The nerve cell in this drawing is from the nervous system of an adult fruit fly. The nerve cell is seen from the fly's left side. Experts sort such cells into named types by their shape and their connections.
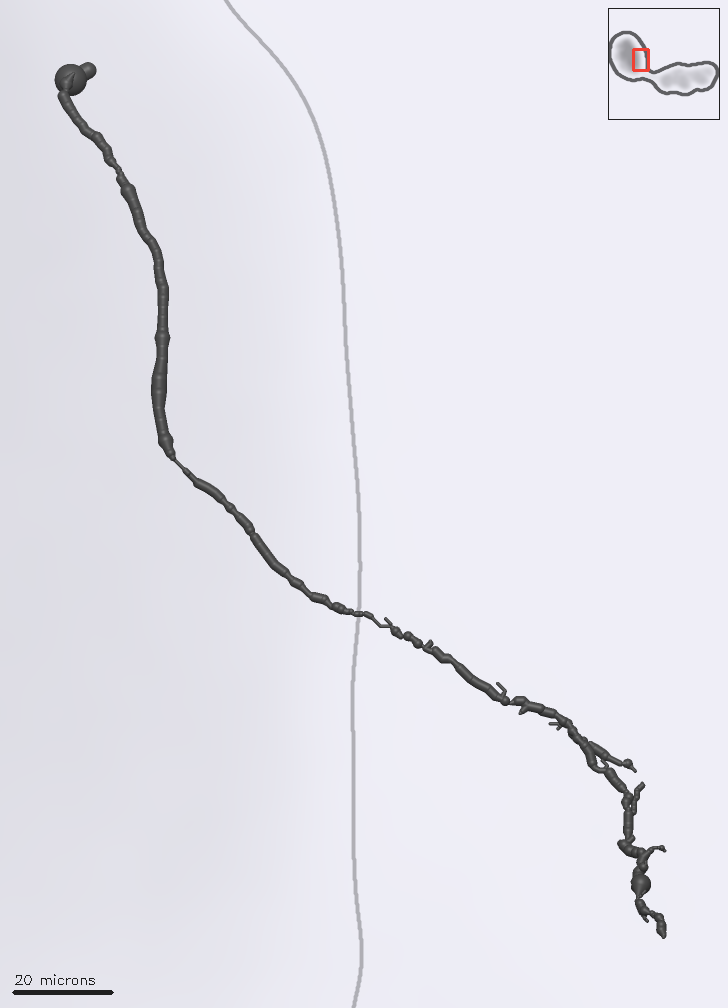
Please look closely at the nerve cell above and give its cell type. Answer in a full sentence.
The cell type is ITP.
